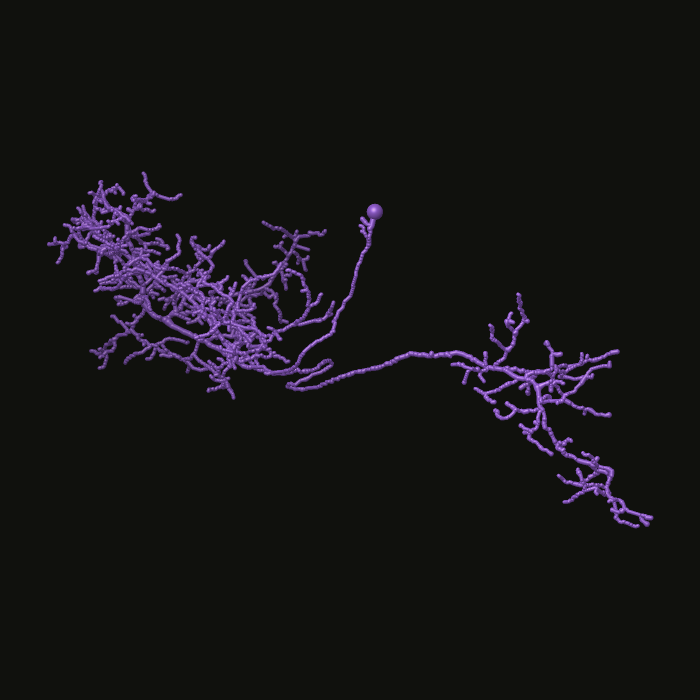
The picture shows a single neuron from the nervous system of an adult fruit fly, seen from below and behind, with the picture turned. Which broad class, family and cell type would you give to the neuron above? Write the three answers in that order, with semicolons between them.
nerve-cord intrinsic neuron; hemilineage 03B; IN03B021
